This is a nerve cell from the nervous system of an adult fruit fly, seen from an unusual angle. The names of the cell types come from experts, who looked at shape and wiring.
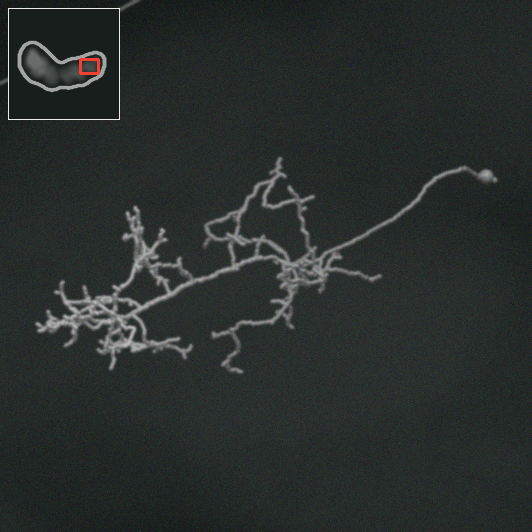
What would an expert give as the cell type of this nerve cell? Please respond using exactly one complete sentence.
This particular nerve cell has the cell type IN20A.22A073.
